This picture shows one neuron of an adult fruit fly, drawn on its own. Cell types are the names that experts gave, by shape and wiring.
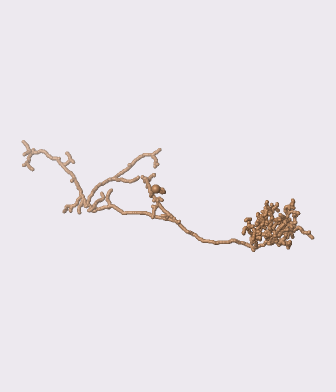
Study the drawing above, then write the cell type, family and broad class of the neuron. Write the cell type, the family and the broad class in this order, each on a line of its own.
LoVP21
hemilineage PSp3
visual projection neuron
